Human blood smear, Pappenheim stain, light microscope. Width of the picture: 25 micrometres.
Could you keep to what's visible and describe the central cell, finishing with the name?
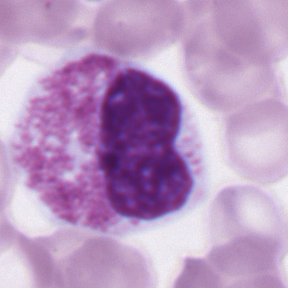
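The nucleus is positioned toward the right side of the cell and has a notch on its right edge, giving it a kidney-like shape. The granules are round and of much the same size. They are most crowded on the left side of the cell. The cell is an eosinophil.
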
